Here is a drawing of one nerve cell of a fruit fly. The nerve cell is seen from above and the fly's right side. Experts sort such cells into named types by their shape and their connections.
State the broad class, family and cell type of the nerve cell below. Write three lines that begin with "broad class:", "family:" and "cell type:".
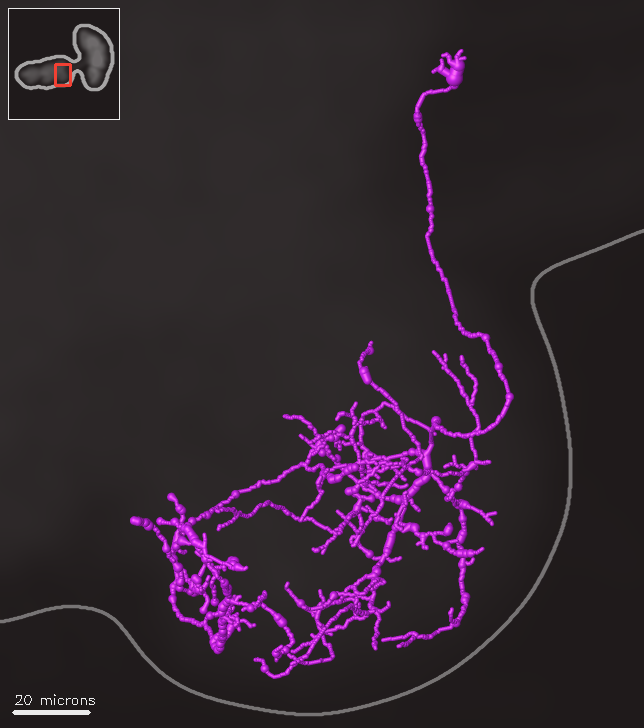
broad class: nerve-cord intrinsic neuron
family: hemilineage 01A
cell type: IN01A039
